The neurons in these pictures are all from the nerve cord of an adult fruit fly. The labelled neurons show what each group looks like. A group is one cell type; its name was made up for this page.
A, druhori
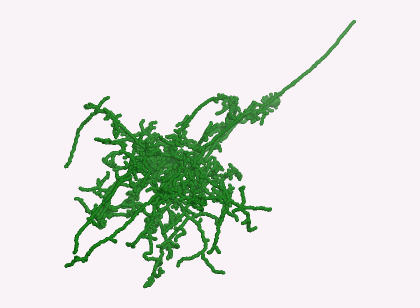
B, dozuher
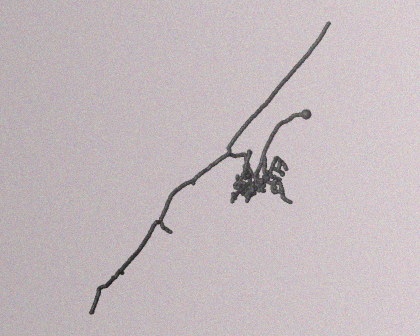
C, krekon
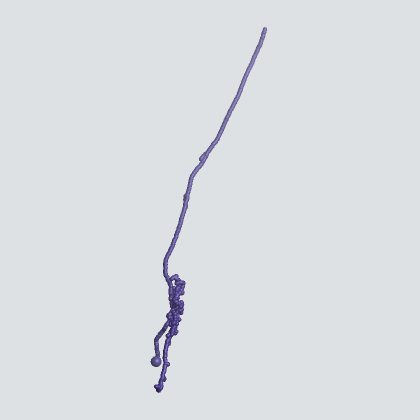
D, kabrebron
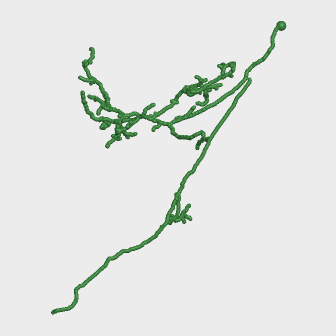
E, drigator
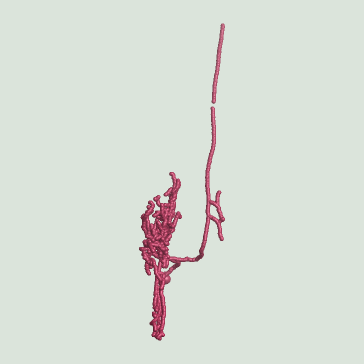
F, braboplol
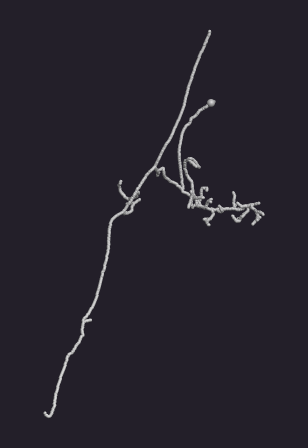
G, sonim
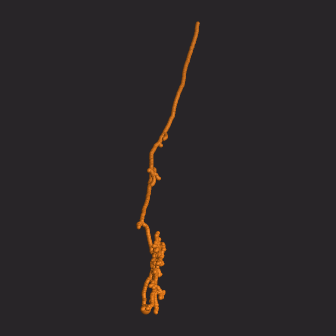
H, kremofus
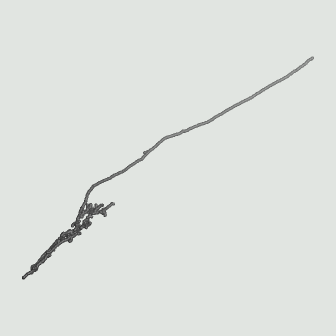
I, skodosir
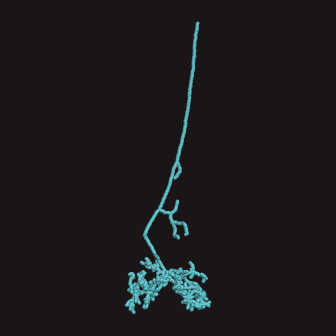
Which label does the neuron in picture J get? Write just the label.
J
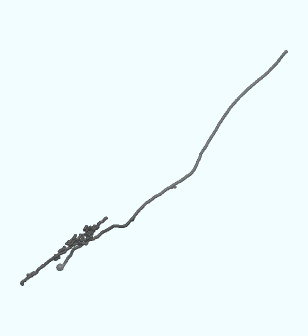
dozuher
